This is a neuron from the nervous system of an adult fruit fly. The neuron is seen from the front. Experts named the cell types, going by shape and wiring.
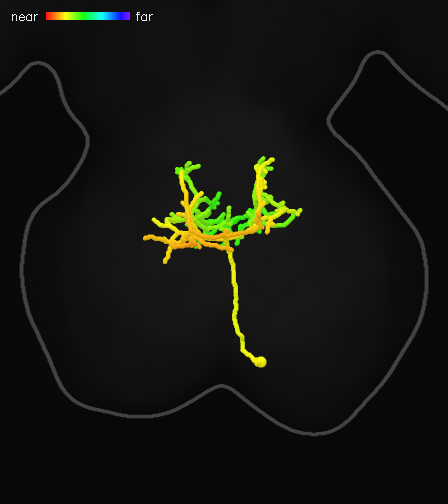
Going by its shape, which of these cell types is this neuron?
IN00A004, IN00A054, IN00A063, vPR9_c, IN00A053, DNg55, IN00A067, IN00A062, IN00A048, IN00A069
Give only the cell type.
IN00A053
